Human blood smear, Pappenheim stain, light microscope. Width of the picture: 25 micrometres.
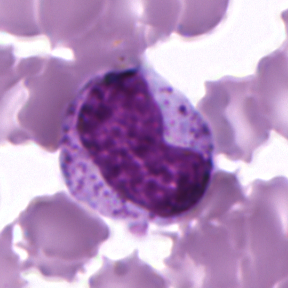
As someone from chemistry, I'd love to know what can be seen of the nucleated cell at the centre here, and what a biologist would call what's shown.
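A kidney-shaped nucleus, notched on its right side, belongs to a cell with a smooth, rounded oval outline and no surface projections. The cytoplasm holds scattered dark purple granules and shows no vacuoles. The answer is metamyelocyte.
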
